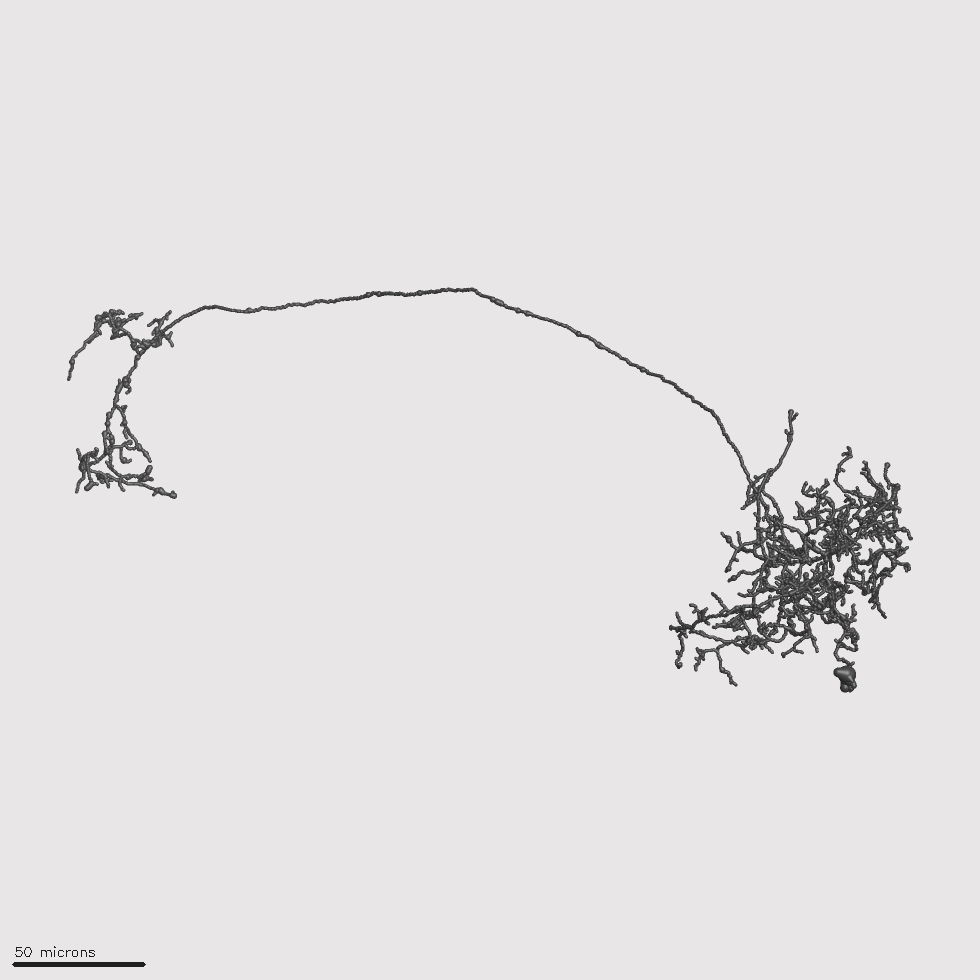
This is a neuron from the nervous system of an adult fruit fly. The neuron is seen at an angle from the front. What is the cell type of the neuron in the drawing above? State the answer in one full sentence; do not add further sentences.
The neuron here falls under cell type AVLP323.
